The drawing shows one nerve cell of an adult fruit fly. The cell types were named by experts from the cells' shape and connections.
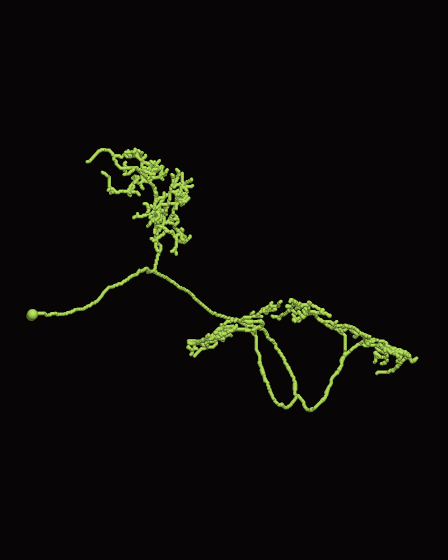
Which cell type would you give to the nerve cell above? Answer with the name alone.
FB7L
